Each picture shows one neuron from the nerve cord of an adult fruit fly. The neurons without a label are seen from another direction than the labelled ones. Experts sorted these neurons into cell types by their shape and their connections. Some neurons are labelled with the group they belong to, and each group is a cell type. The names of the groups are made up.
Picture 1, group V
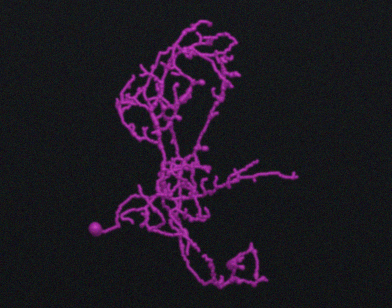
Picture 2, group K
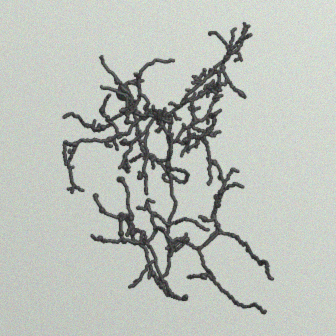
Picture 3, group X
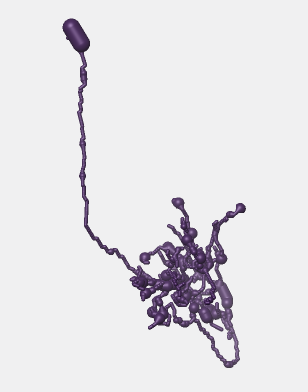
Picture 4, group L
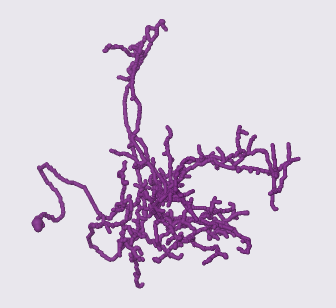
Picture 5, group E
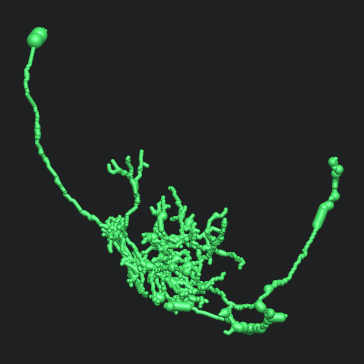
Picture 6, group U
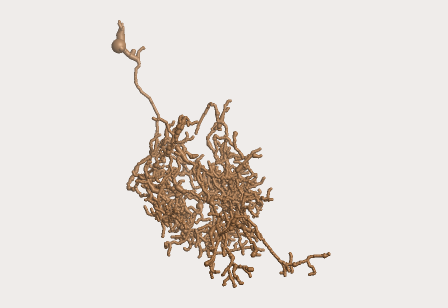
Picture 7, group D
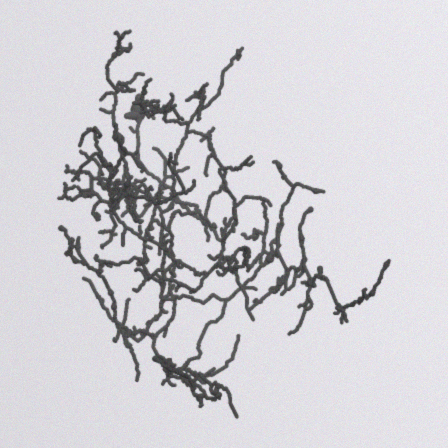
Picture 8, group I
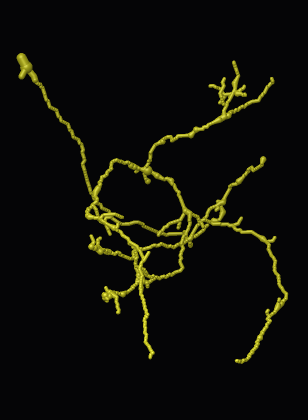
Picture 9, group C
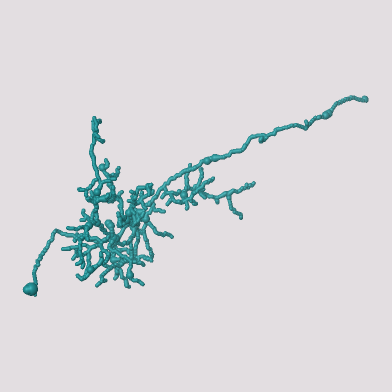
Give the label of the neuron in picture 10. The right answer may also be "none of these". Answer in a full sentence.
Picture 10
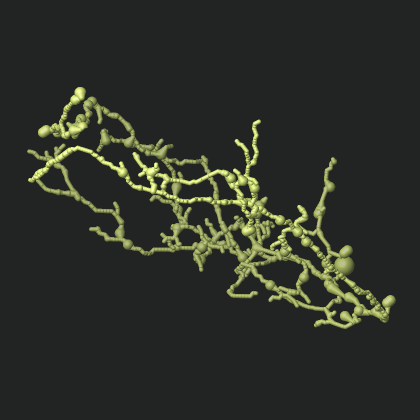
It belongs to none of these.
